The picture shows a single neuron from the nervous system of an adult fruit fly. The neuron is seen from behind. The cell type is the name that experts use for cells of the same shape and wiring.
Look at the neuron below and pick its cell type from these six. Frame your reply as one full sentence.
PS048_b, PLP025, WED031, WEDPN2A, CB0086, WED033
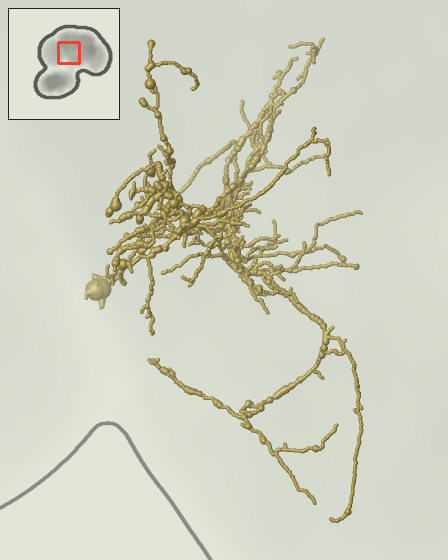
The cell type that fits this neuron is PS048_b.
